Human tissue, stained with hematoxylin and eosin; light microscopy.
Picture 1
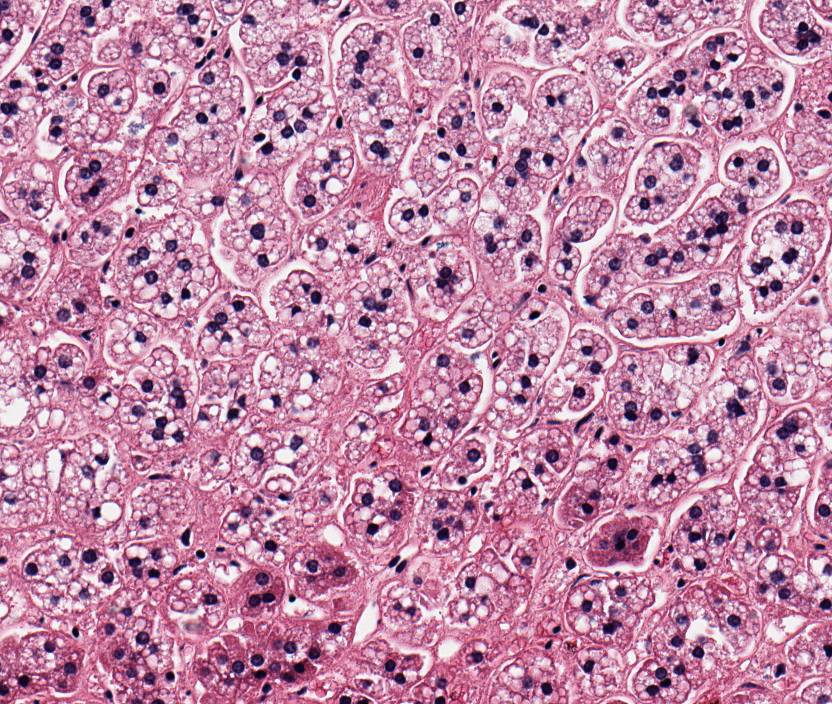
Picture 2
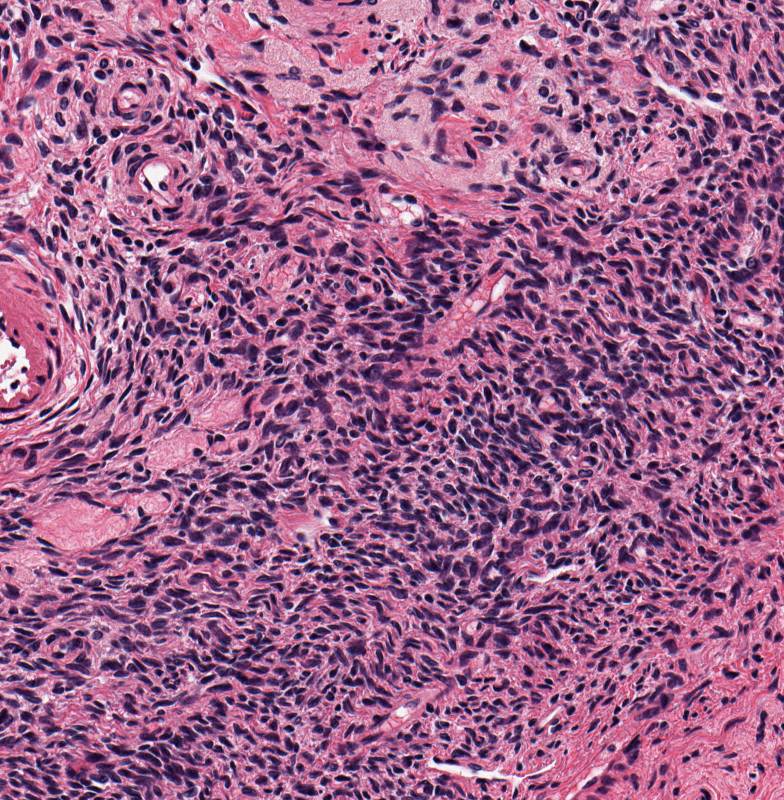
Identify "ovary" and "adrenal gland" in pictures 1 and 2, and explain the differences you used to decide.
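Let's take them in order: picture 1 shows the adrenal gland, and picture 2 shows the ovary. In picture 1, the cells gather into rounded nests and short cords across the whole field, with thin septa between them. Look at their cytoplasm: it is pale and foamy and packed with many small clear vacuoles, and most cells hold a single small, round, darkly stained nucleus. The septa are delicate pink strands dotted with small, elongated dark nuclei. Picture 2 looks quite different. A dense, cellular sheet of spindle cells fills most of the field and is most crowded in the centre. These cells run in short bundles that cross one another haphazardly rather than in long parallel fascicles, and their pink cytoplasm is scant and ill-defined. In the upper left, small vessels are ringed by concentric layers of spindle cells.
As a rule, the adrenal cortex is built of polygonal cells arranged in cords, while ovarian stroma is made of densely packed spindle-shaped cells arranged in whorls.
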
